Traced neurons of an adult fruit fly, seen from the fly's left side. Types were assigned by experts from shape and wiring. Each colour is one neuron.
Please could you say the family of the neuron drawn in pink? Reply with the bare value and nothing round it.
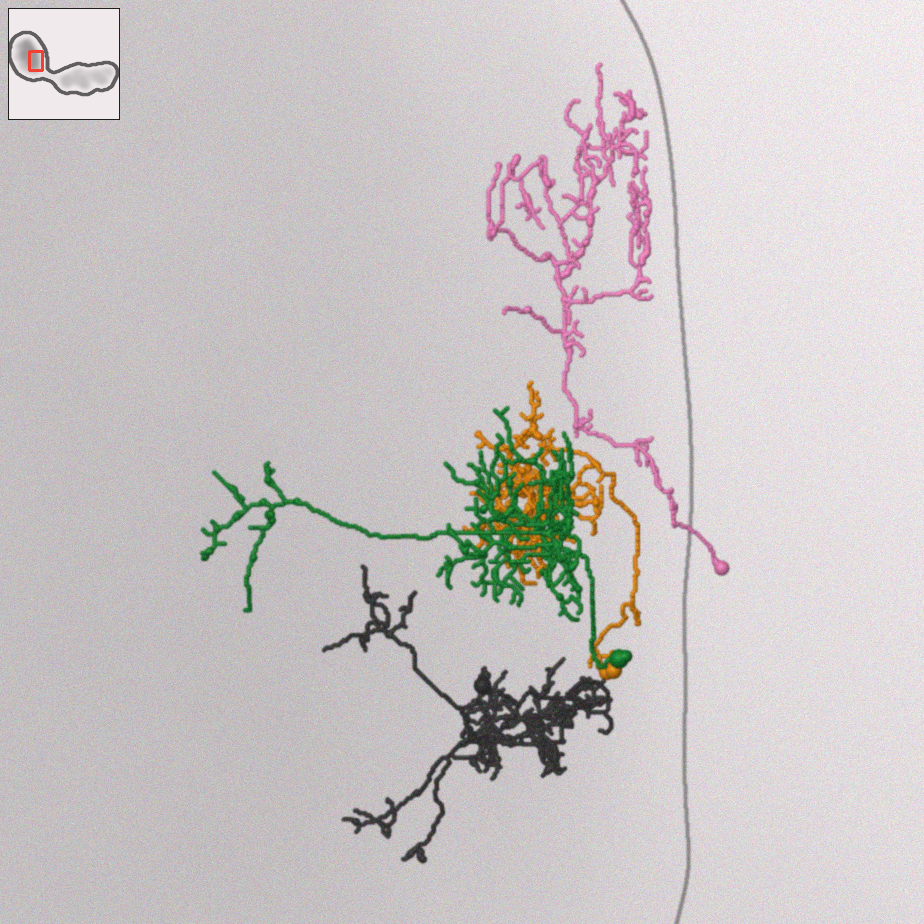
Y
